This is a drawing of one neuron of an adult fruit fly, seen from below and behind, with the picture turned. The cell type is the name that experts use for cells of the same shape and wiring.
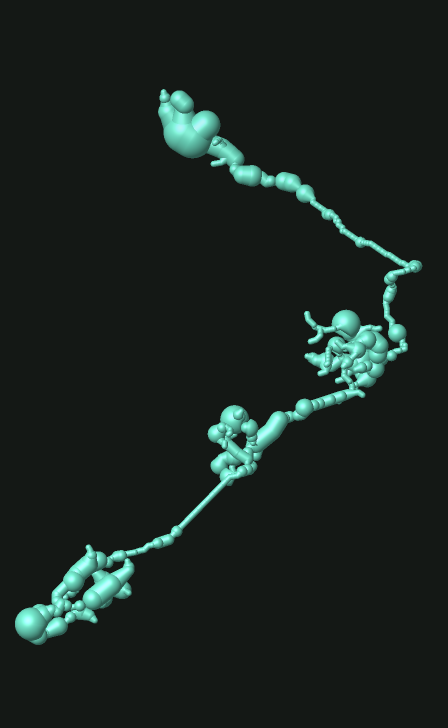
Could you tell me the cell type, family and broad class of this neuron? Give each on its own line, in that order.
Mi1
Mi
optic-lobe intrinsic neuron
